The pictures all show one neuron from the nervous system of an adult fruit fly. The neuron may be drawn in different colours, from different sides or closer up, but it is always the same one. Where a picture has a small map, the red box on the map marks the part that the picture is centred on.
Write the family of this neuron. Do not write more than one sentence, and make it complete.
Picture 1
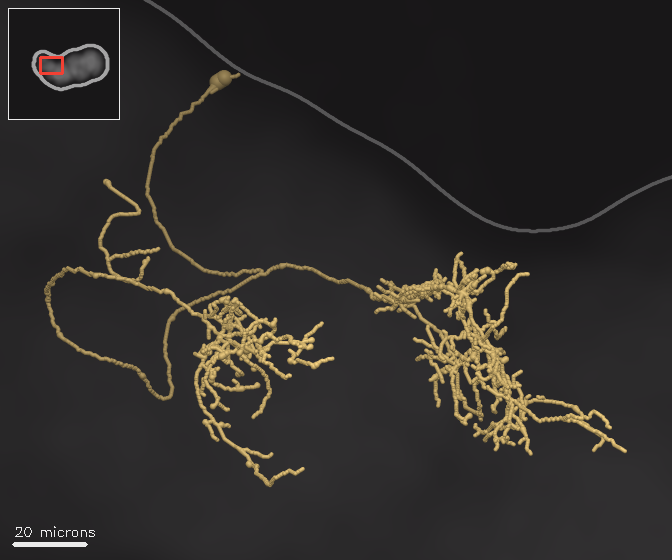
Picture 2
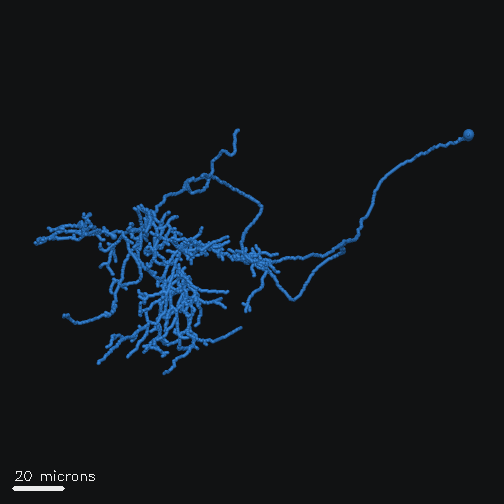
The family grouping of the neuron is hemilineage 19B.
